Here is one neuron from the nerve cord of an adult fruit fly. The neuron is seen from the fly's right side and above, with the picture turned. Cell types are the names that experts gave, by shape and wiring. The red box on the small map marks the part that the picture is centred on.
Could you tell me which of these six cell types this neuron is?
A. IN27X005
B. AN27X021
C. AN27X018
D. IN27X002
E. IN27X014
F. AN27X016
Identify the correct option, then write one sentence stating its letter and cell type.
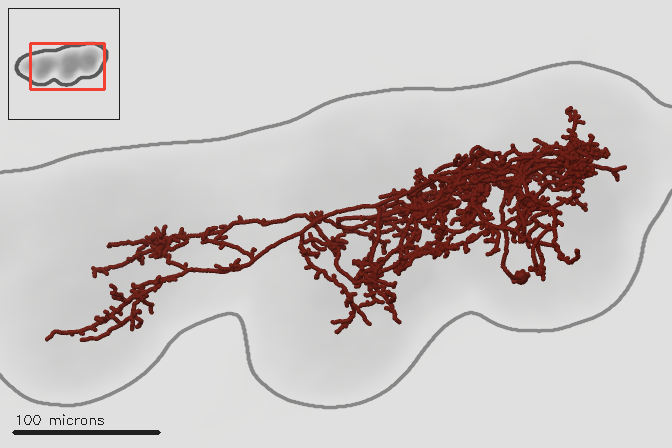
The neuron is sorted into cell type IN27X005, option A.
